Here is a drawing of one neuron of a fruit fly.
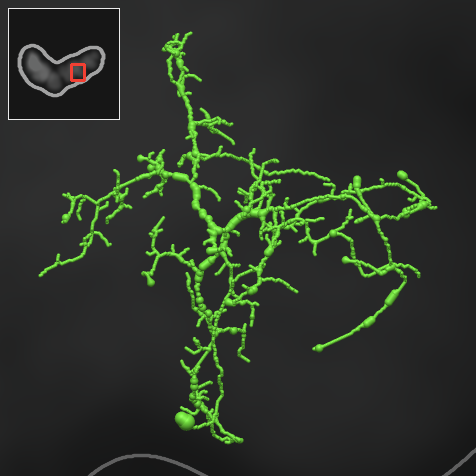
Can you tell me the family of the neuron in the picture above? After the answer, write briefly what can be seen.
The family is hemilineage 08A. Its broad class is nerve-cord intrinsic neuron. The cell body is at the bottom of the picture. Dozens of branch ends can be seen.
